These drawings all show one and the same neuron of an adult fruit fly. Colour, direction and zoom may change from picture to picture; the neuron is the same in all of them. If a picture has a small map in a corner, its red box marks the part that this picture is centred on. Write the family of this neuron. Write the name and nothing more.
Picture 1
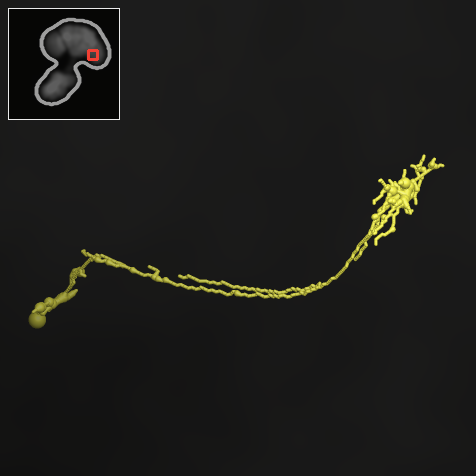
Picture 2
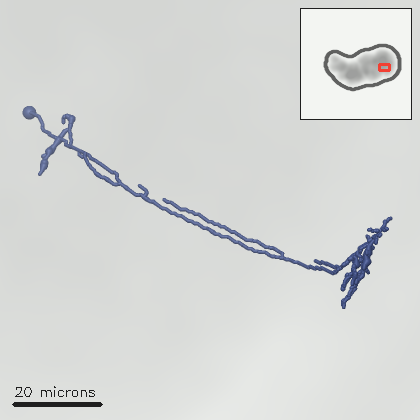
T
